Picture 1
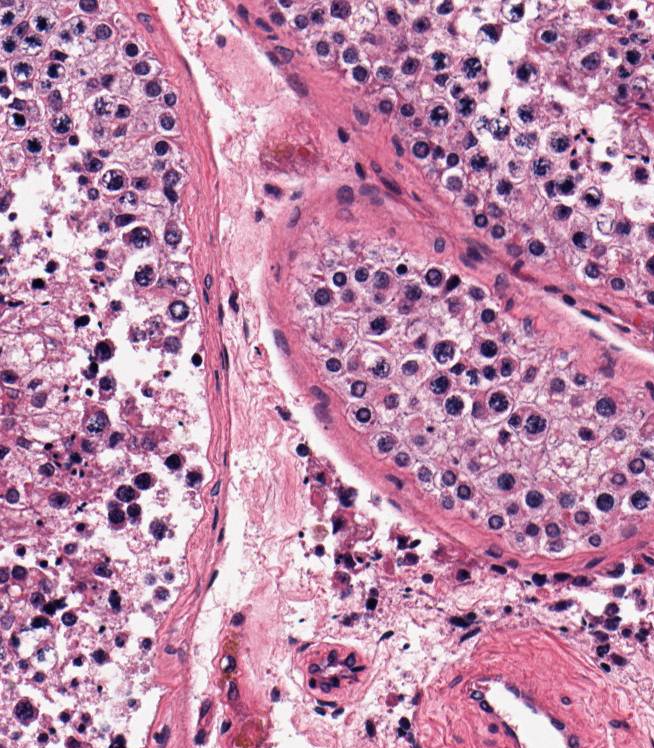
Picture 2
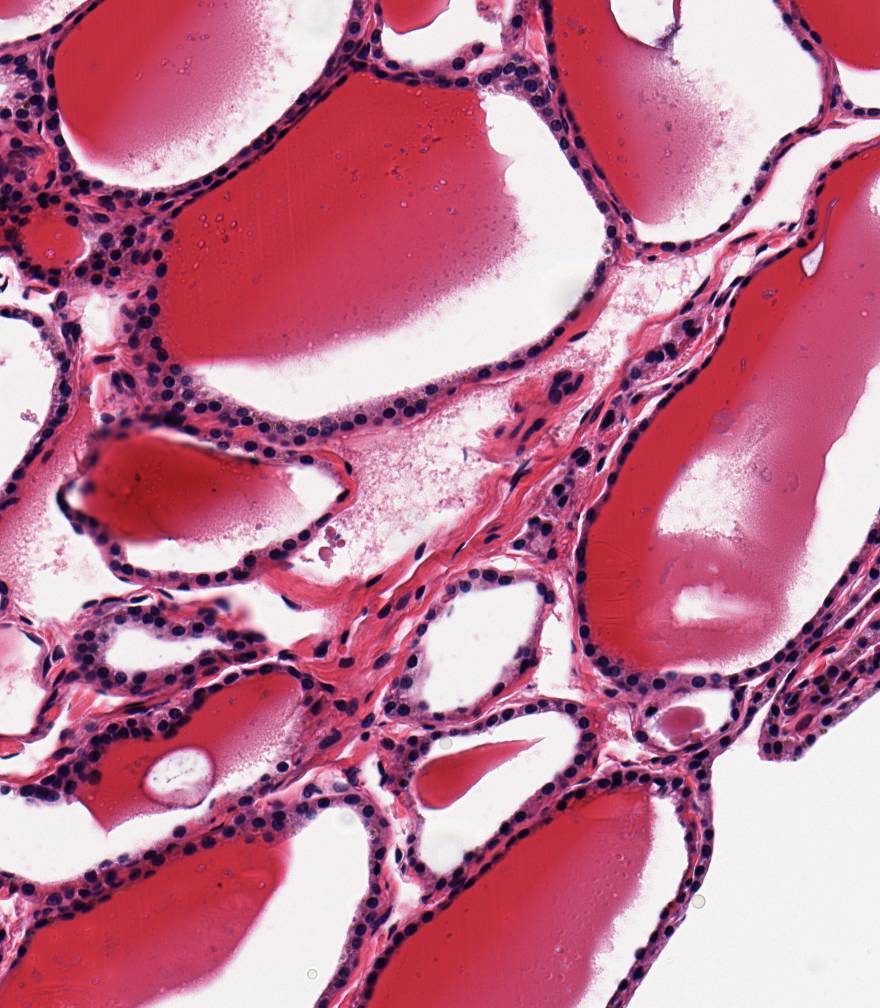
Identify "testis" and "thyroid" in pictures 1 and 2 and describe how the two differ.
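You've got testis in picture 1 and thyroid in picture 2. The thyroid follicles vary widely in size, largest along the top and right, smaller in the centre and lower left, their lumens holding dense, smooth, strongly eosinophilic colloid.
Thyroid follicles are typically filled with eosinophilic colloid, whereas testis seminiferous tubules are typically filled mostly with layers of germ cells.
Each is lined by a single layer of flattened to low cuboidal cells, their small, round, dark-staining nuclei set evenly in one row.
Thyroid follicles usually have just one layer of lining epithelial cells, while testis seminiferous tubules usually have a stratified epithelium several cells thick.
In picture 1, narrow strands of loose, pale pink, fibrillary stroma separate closely packed tubular units, with a small clump of brown pigment near the top centre. The oval unit right of centre is filled with large cells of pale, clear cytoplasm and round central nuclei, while the units at left and upper right hold loosely scattered cells with many clear spaces between them.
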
